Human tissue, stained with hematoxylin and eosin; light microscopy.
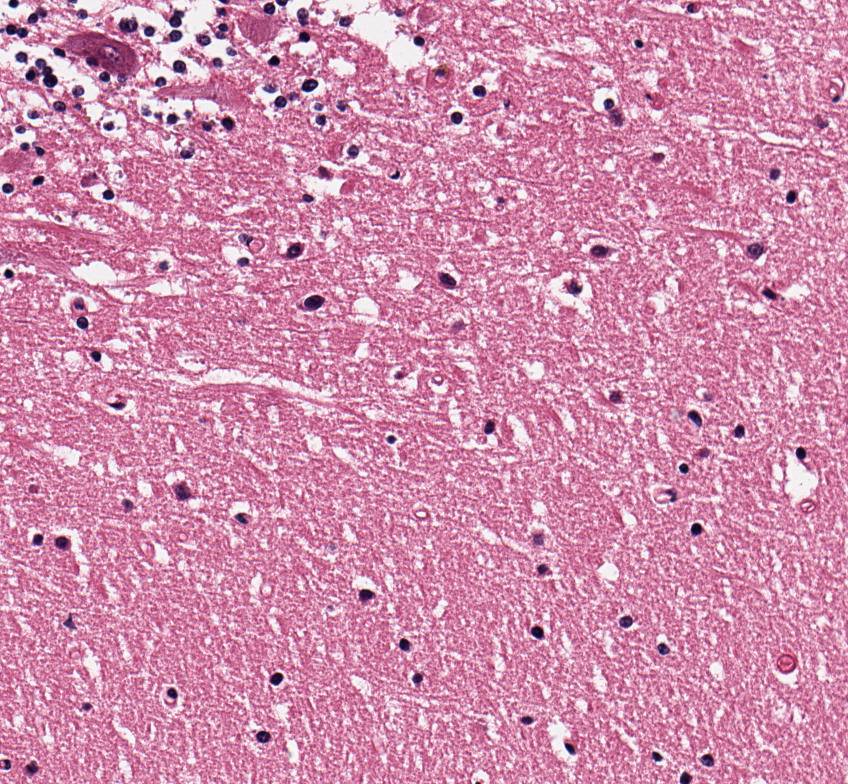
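Cerebellum, haematoxylin and eosin. Most of the field is pale pink, finely fibrillary neuropil holding sparse, evenly scattered nuclei that are small, round and darkly stained, many within a clear halo. In the upper left corner, small dark round nuclei crowd together in a dense band. No epithelium or glands are present.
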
